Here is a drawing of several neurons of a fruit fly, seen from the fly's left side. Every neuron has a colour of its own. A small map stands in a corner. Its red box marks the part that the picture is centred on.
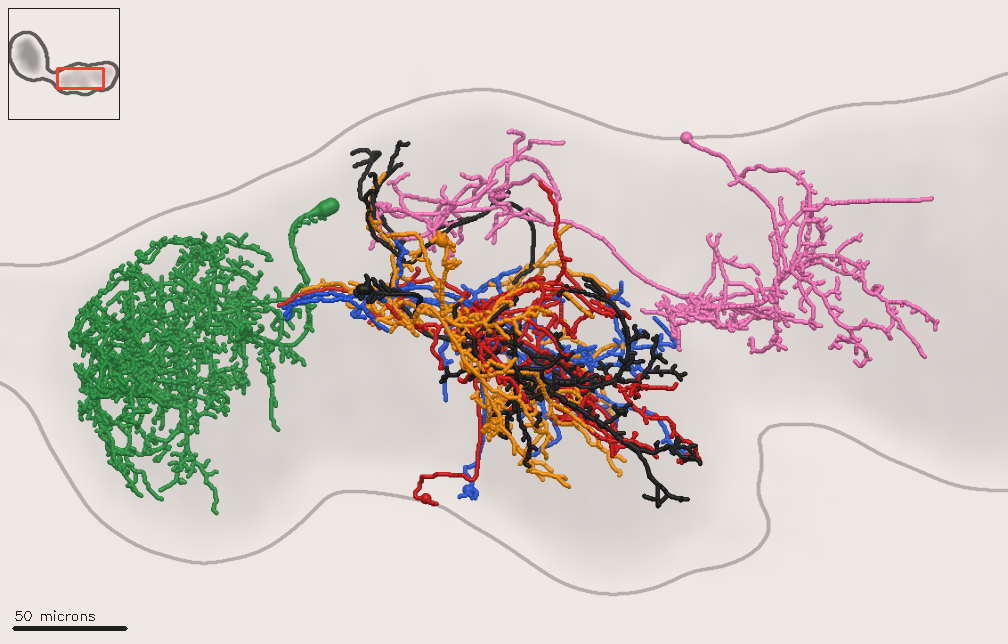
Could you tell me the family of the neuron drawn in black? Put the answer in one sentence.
The family is hemilineage 18B.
